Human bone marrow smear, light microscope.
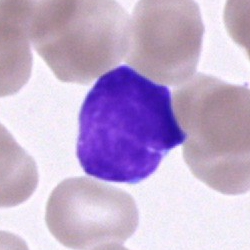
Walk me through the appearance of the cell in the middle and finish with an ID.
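Notice first that the nucleus fills almost the whole cell. You won't find a broad band of cytoplasm around it. The chromatin is dense and deep purple, with only faint paler streaks running through it. There are no vacuoles anywhere in the cell. This is a lymphocyte.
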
